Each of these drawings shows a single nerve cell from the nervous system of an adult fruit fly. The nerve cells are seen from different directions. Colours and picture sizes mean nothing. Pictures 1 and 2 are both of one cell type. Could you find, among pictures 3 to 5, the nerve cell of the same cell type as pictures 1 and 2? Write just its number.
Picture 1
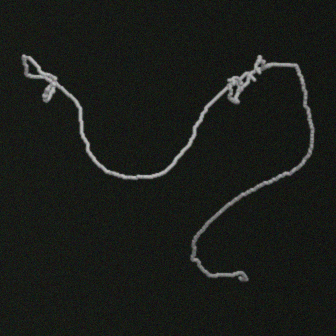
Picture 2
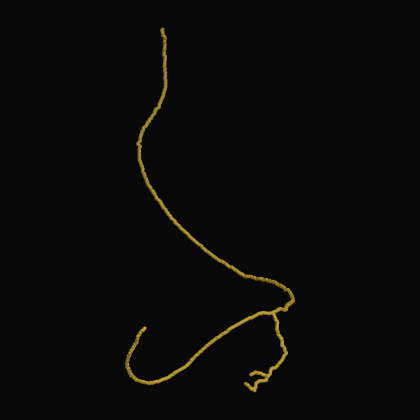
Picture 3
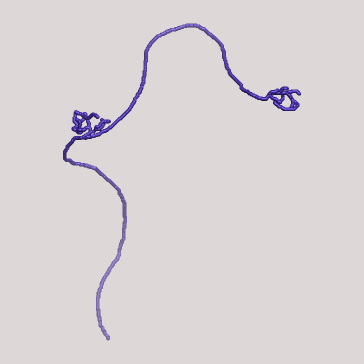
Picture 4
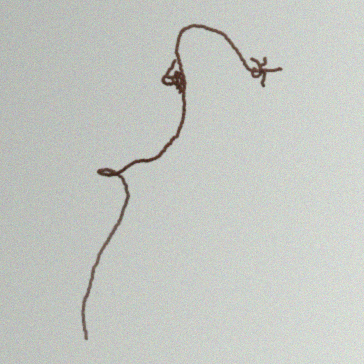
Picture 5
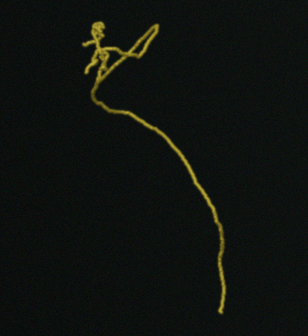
5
